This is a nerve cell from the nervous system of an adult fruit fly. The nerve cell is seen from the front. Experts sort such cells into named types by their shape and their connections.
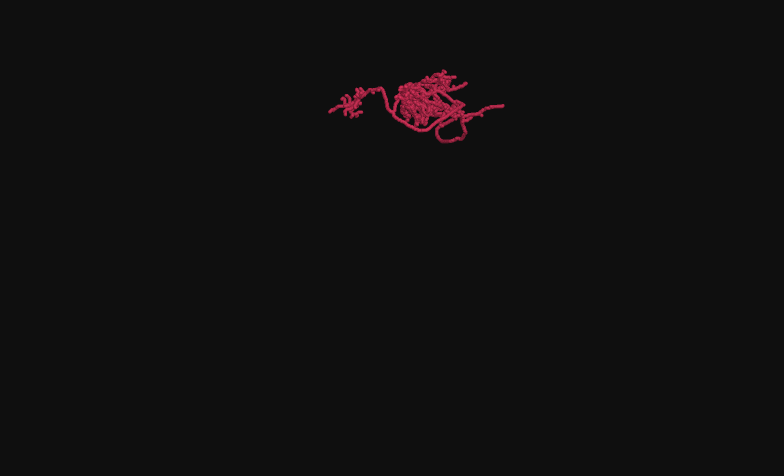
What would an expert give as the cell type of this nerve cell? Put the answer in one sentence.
The cell type is SMP516.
